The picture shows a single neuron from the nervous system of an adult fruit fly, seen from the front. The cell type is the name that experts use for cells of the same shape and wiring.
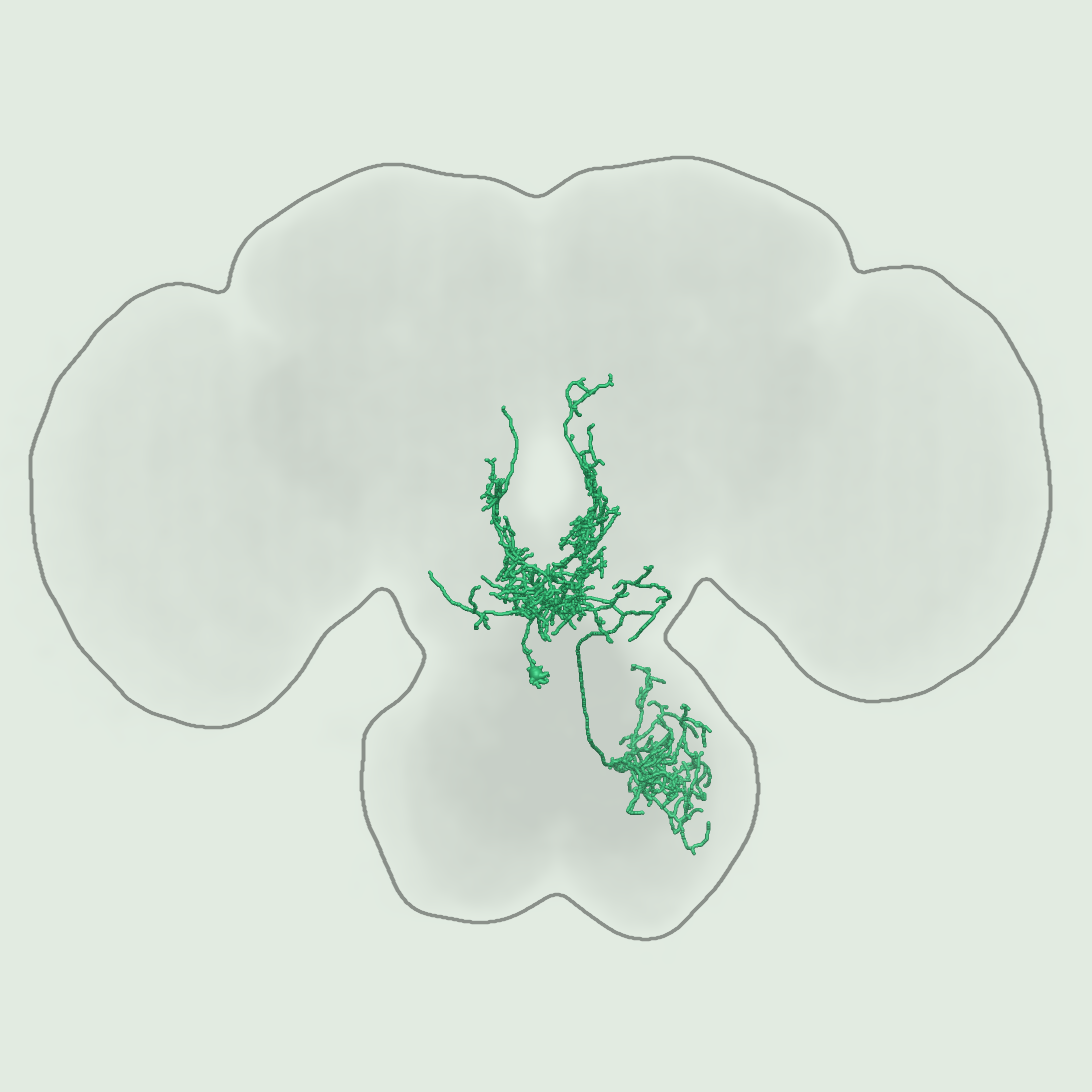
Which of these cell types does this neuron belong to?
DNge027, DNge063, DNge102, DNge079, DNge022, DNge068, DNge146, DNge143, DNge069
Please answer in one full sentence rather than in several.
The cell type to which this neuron belongs is DNge063.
